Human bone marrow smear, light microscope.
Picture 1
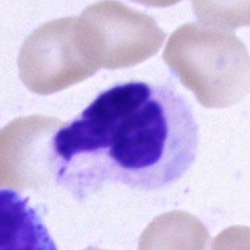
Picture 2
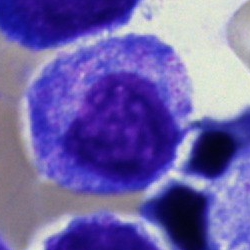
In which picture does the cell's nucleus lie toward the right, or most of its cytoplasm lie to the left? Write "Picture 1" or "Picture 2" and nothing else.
Picture 2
